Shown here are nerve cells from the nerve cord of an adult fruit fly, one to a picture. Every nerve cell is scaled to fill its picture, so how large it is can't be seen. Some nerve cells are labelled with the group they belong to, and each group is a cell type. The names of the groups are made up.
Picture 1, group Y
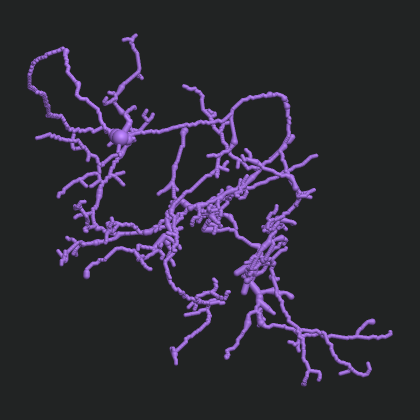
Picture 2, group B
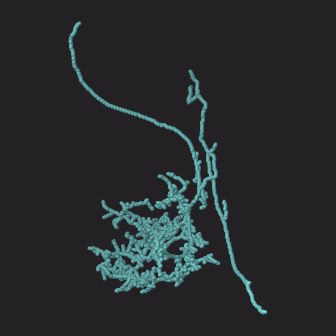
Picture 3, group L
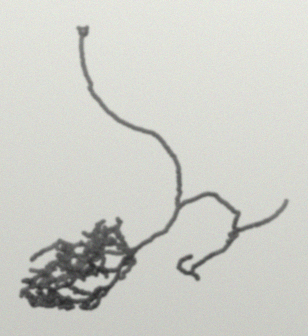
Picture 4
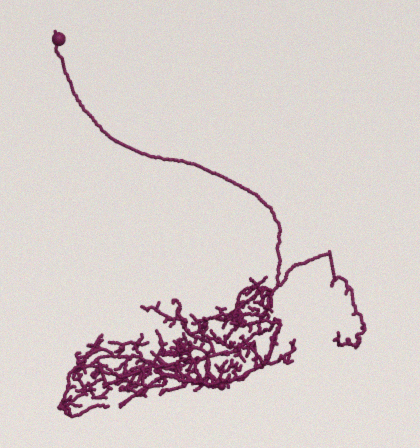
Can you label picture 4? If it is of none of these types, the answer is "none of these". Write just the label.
group L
